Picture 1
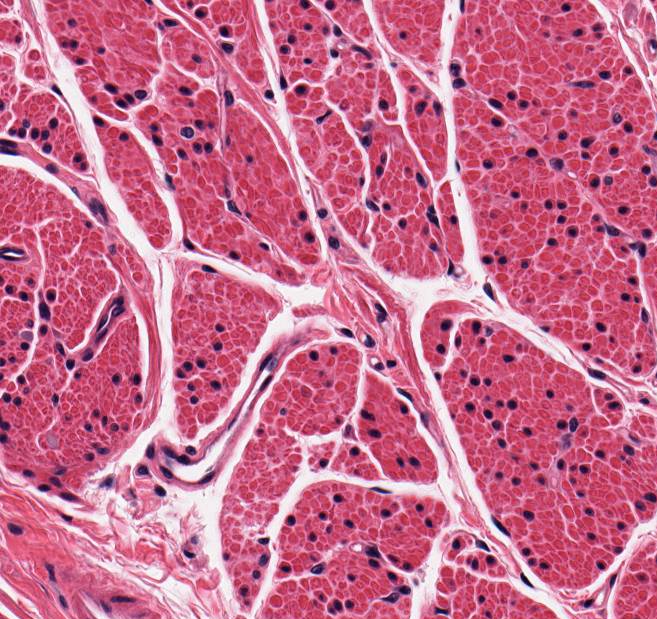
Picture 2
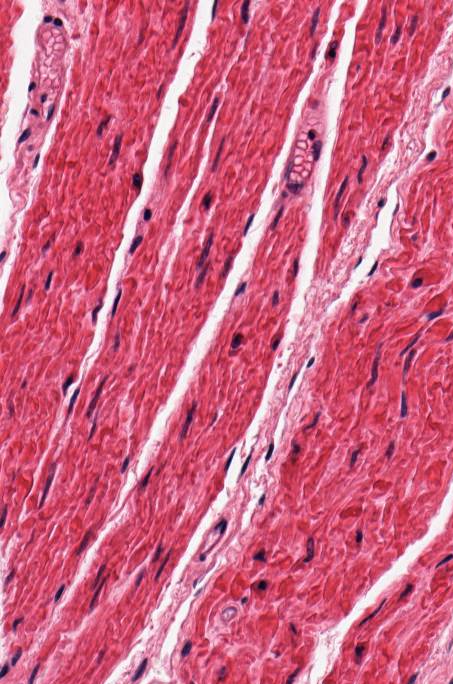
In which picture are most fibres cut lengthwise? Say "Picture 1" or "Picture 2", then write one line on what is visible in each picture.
Picture 2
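In picture 1: Within the bundles the cells are cut across, appearing as small polygonal eosinophilic profiles.
In picture 2: Muscle fibres run parallel across the whole field, slanting from lower left to upper right.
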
